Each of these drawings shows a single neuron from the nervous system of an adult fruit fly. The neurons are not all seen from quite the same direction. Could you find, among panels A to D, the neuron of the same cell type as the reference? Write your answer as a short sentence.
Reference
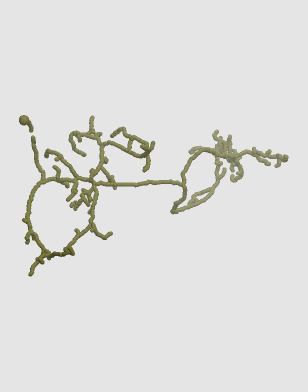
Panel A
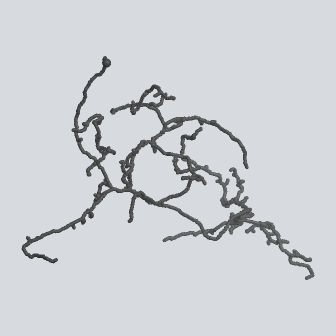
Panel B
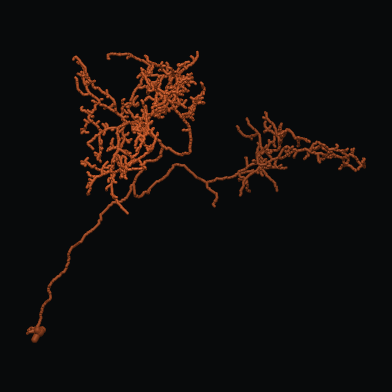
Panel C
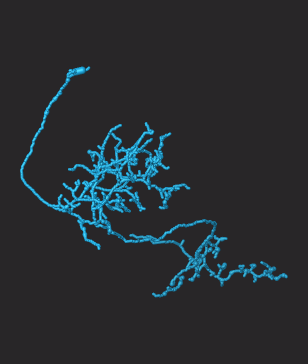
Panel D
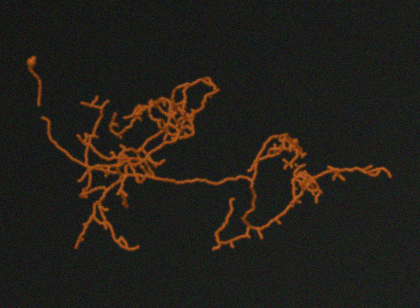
Panel A shows a neuron of the same cell type.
